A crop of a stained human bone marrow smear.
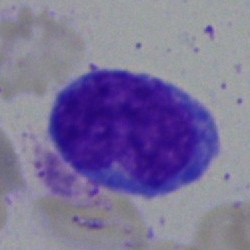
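Blast, the central cell in a stained bone marrow smear. First, the nucleus fills most of the cell. Second, its chromatin is dark purple, clumped into patches with paler spaces between. Third, the thin blue cytoplasmic rim is widest along the lower edge.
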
